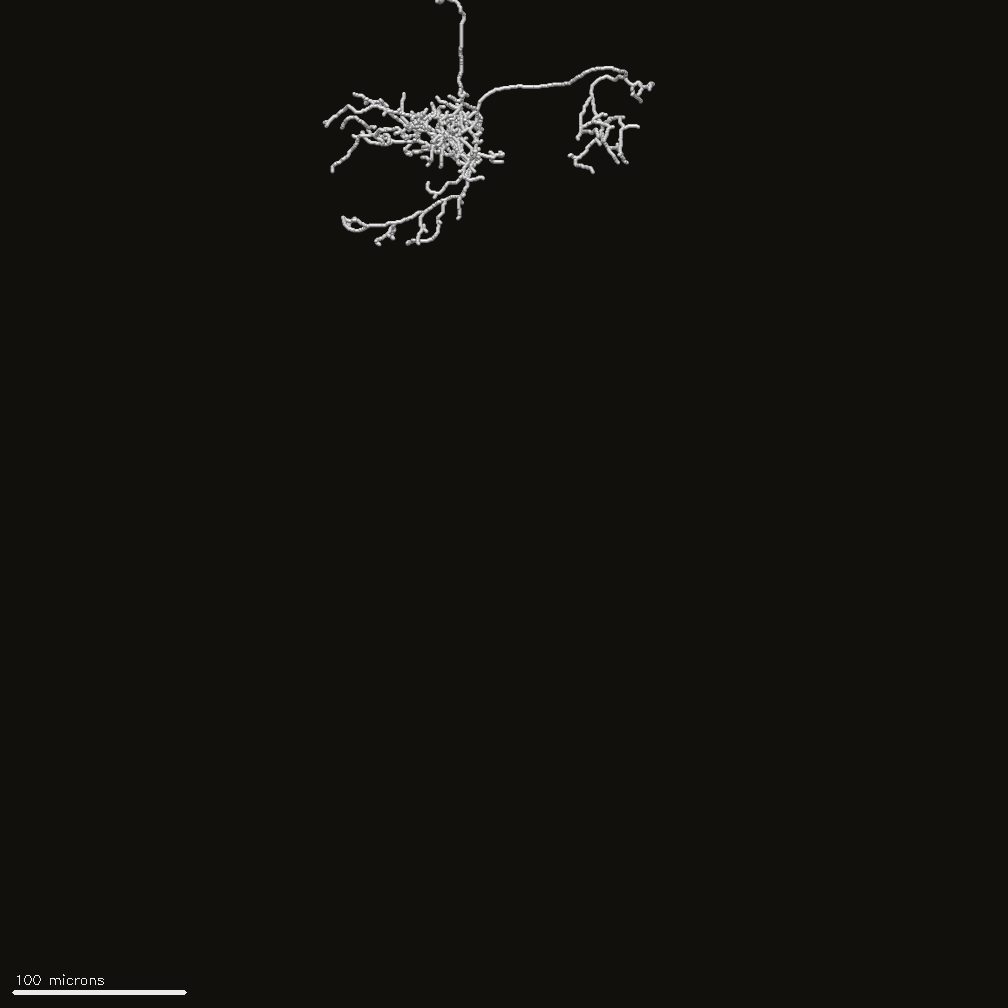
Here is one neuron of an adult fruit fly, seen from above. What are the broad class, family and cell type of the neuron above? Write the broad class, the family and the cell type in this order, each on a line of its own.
nerve-cord intrinsic neuron
hemilineage 01A
IN01A040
